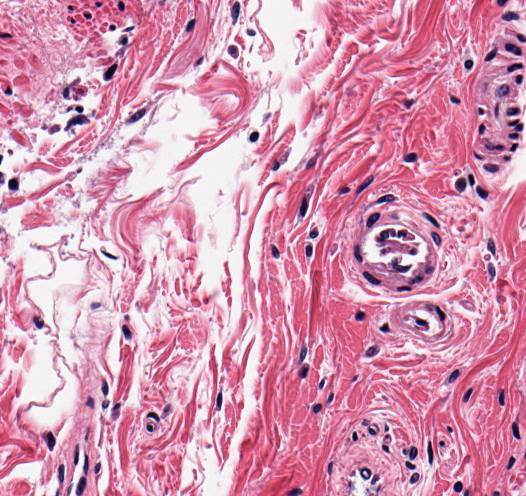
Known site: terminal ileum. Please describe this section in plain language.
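You'll notice a small thick-walled vessel with a narrow lumen on the right side, about halfway up. Over on the left the collagen is looser, just thin fibres with pale, empty clefts between them. And there are no fat cells anywhere in the field.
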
